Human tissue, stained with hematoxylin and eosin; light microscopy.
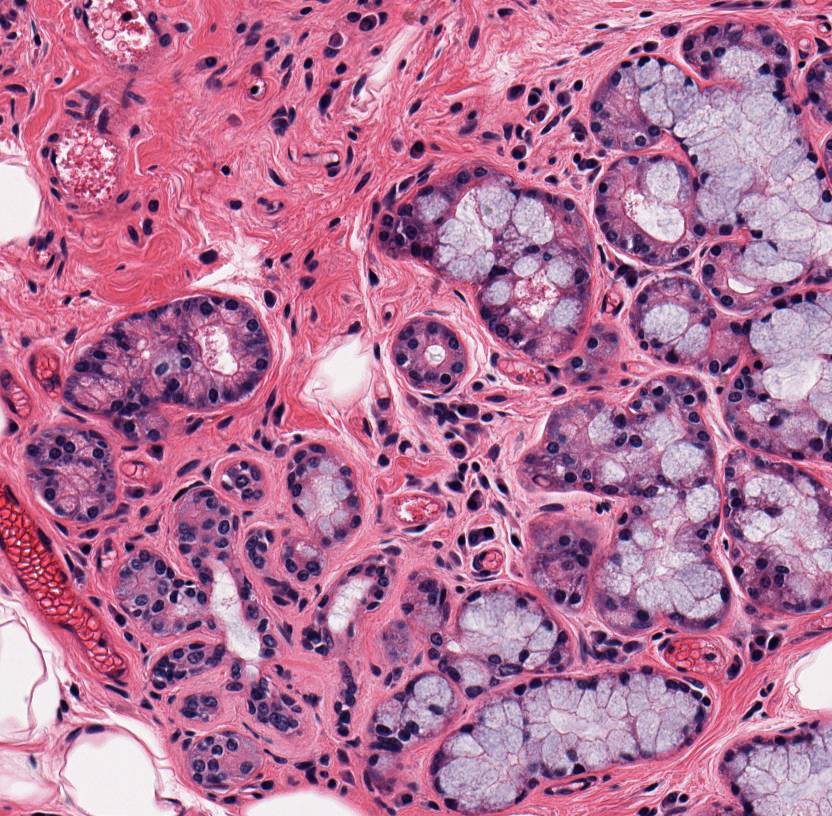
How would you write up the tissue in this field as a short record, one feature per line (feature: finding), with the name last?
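Mucous acini: pale, filling most of the right half
Mucous cells: pale, foamy, greyish-blue cytoplasm; nuclei flattened against the base
Darker acini: purple, clustered in the lower left
Their cells: granular purple cytoplasm, round basal nuclei
Septa: thin, pink, fibrous, separating individual acini
Name: minor salivary gland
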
